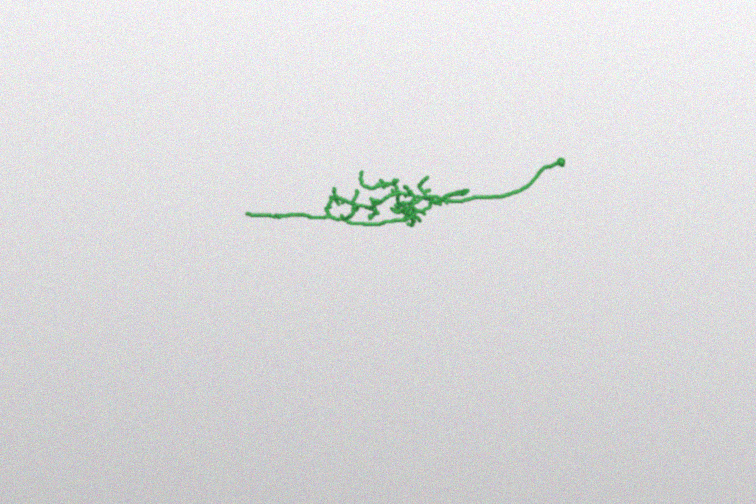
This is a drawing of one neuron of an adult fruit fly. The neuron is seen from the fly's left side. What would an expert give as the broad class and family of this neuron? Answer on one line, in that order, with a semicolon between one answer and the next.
nerve-cord intrinsic neuron; hemilineage 07B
